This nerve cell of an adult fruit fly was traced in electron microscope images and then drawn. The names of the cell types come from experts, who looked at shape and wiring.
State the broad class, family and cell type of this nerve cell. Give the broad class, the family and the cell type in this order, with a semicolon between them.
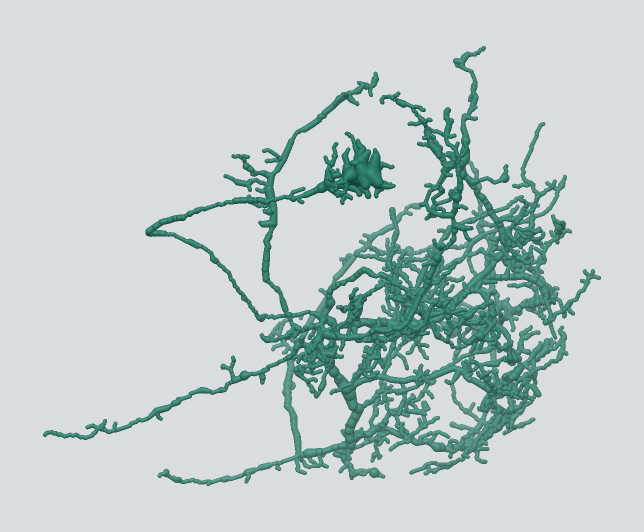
nerve-cord intrinsic neuron; hemilineage 11B; IN11B004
